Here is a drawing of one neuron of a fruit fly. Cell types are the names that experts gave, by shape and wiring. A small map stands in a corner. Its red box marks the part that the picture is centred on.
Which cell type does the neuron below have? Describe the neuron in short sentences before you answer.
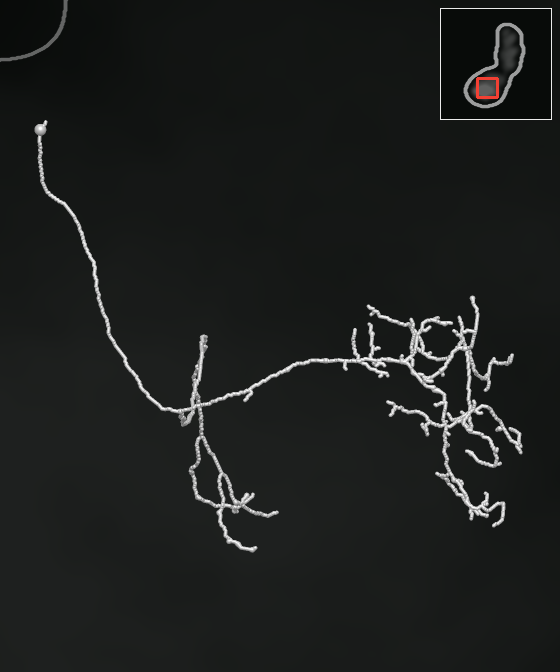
Its cell body lies at the upper left of the picture. Dozens of branch ends can be seen. This is a central-brain intrinsic neuron. Its cell type is CB2081_b.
